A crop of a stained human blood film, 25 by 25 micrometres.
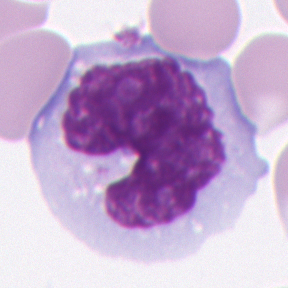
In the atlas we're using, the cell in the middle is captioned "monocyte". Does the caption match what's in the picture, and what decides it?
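Monocyte, not hairy cell. Vacuoles: a few, small and clear, in the cytoplasm near the nuclear notch.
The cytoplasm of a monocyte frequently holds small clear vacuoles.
Nucleus: notched, filling about 50% of the cell's area.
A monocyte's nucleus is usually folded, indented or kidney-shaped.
Size: about 21 micrometres across. Cytoplasm: pale grey-blue, no coarse dark granules. Border: irregular, slightly wavy. Top edge: a small purple granular clump.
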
